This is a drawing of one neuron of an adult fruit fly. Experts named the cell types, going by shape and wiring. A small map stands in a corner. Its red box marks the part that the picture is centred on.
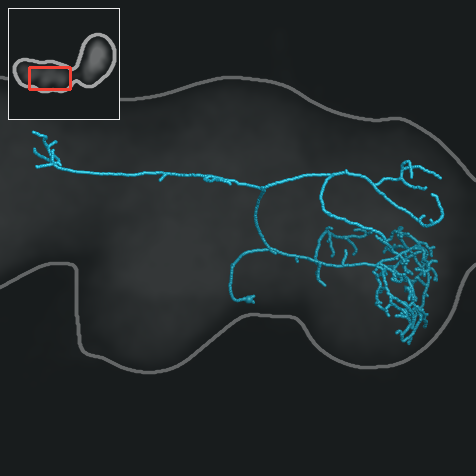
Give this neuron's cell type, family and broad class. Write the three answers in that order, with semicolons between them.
IN08B040; hemilineage 08B; nerve-cord intrinsic neuron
